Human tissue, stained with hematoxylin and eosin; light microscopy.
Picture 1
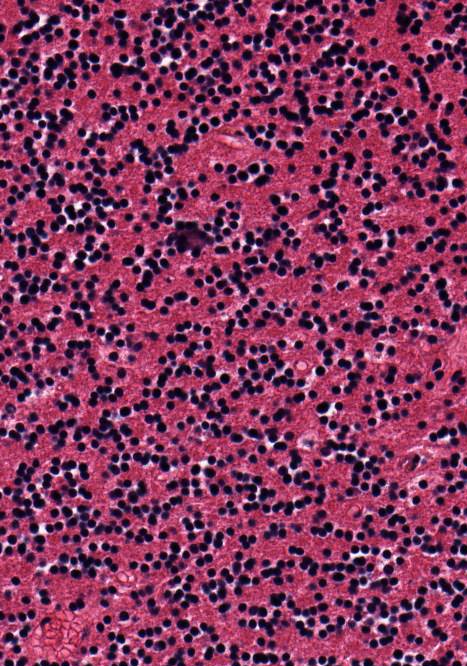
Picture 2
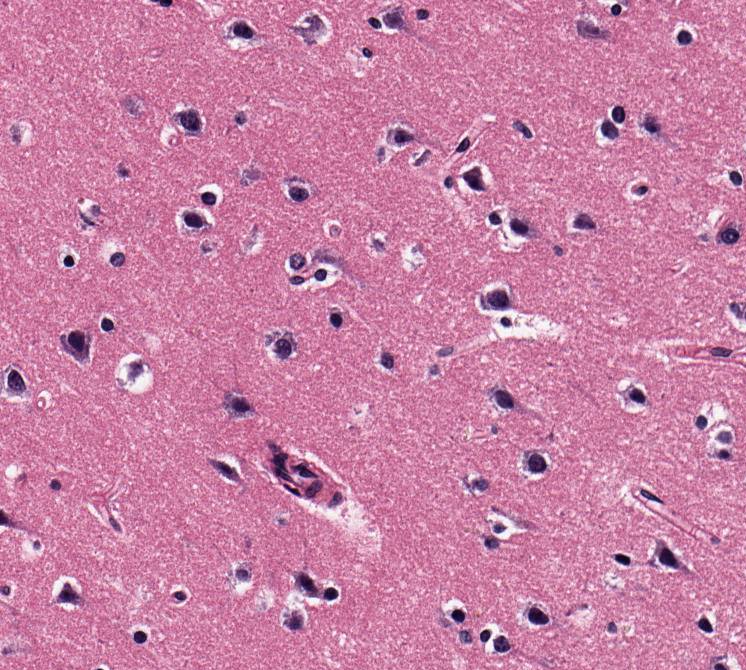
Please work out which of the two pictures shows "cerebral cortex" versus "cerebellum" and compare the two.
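Picture 1: cerebellum. Picture 2: cerebral cortex. In the cerebellum field, small dark nuclei are packed densely and fairly evenly without any layering; they are round and uniformly dark, with almost no visible cytoplasm, and many have small clear white halos. Pink, finely fibrillary material lies between them. The cerebral cortex field is an even pink, finely granular neuropil with cells scattered singly through it and no layering into sheets or units; many cells sit within clear, empty halos.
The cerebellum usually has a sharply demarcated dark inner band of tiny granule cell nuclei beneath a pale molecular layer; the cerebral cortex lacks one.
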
